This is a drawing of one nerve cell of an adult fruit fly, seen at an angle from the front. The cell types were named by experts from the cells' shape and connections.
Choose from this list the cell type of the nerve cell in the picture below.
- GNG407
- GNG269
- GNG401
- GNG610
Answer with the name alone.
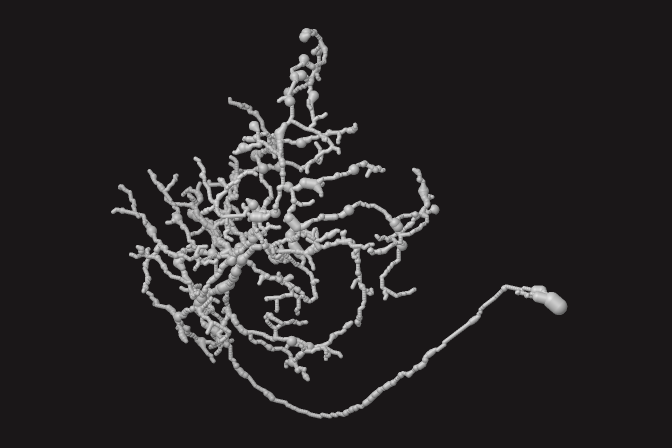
GNG407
